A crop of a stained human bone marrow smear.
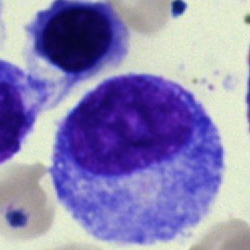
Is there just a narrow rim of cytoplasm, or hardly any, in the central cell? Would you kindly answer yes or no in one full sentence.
No, the nucleus is surrounded by broad cytoplasm.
